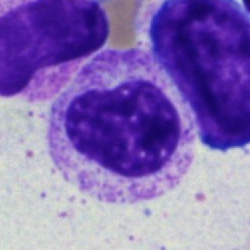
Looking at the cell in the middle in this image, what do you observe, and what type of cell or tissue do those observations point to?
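Round in outline, the cell has a smooth edge. Its nucleus shows no distinct nucleolus. A moderate rim of cytoplasm encircles the nucleus on every side, and this cytoplasm has no clear vacuoles. The cell is a myelocyte.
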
